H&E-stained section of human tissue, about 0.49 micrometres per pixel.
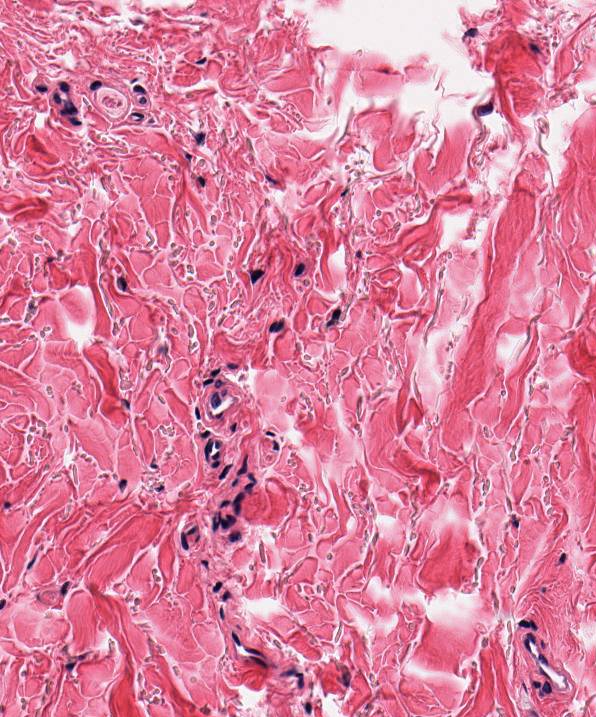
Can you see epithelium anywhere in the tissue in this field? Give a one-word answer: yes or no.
No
